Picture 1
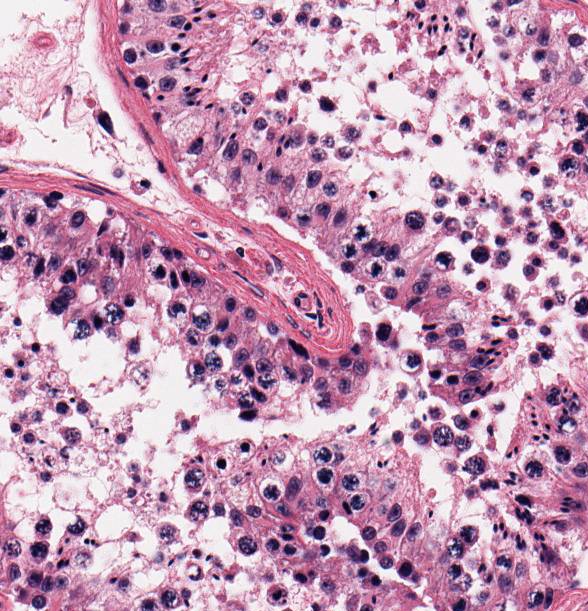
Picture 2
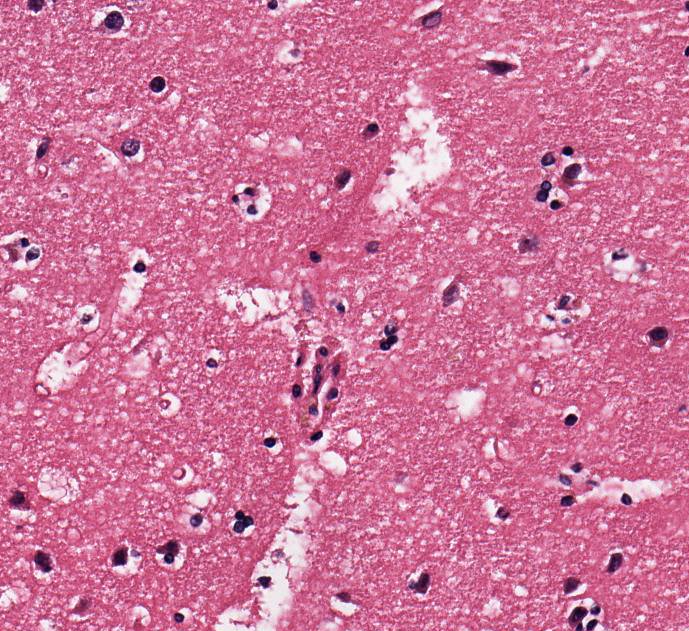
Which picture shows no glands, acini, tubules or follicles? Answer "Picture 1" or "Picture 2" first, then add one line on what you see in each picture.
Picture 2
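In picture 1: The tubule lining is a stratified epithelium several cells thick, stacked from the fibrous wall toward the lumen.
In picture 2: No epithelium, glands, tubules or fat are present anywhere in the field.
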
